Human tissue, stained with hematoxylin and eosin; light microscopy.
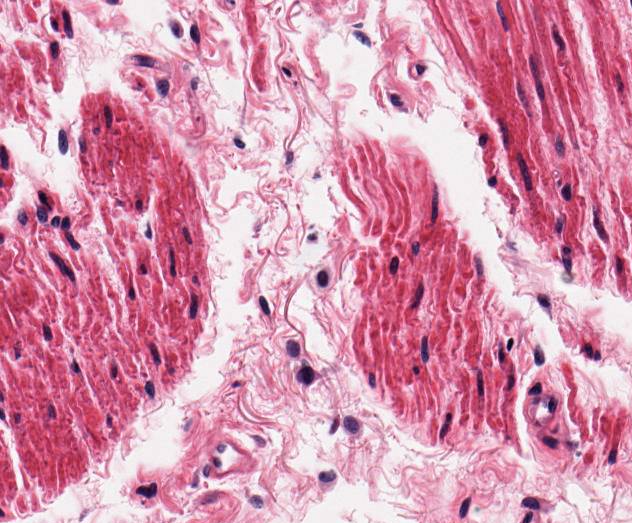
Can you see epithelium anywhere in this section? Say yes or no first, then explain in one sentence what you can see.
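No. No epithelium or fat cells are seen anywhere in the field.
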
